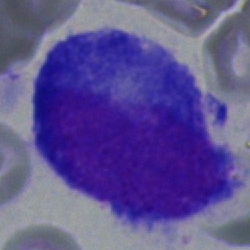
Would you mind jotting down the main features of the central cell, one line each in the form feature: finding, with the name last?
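Outline: a broad oval, smooth on the left, ragged along the lower right edge
Staining: deep blue-violet throughout, the lower half more purple than the upper
Nucleolus: none distinct within the stained mass
Border: small frayed tags of stained material jutting from the lower right
Name: promyelocyte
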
